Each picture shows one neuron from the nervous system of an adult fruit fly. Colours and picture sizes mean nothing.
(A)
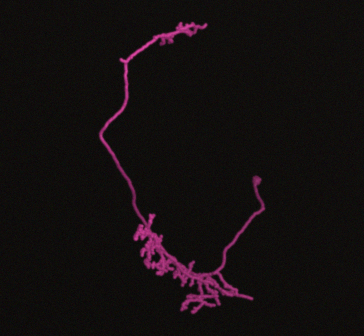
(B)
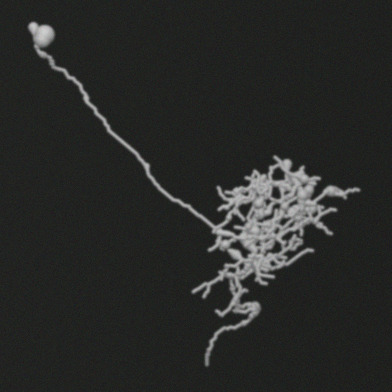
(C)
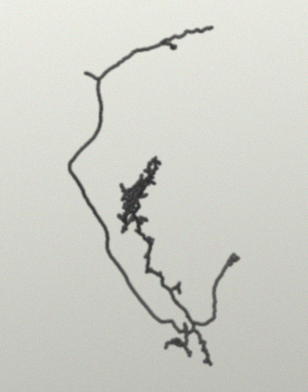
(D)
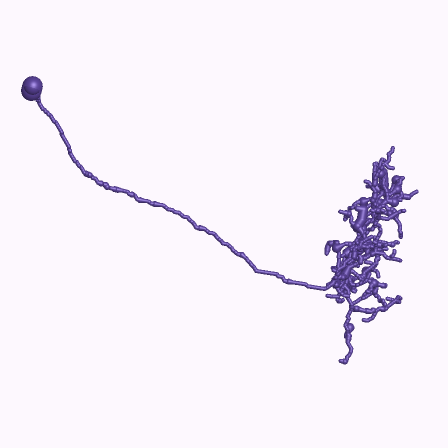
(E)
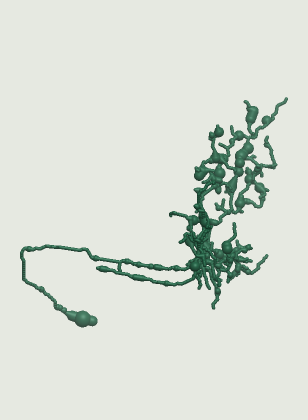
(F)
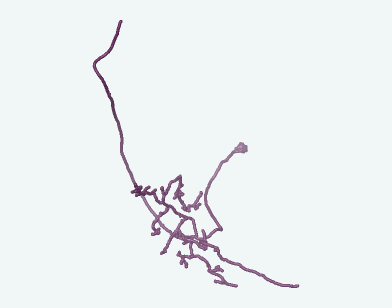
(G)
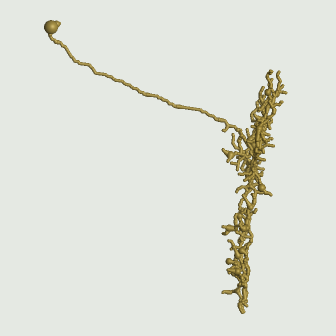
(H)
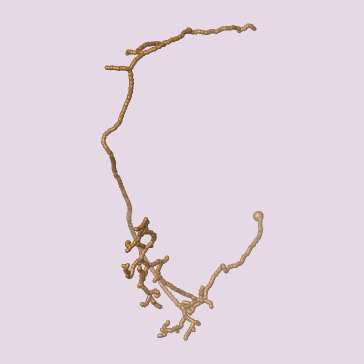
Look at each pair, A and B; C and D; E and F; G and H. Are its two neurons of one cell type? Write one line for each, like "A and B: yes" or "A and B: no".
A and B: no
C and D: no
E and F: no
G and H: no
